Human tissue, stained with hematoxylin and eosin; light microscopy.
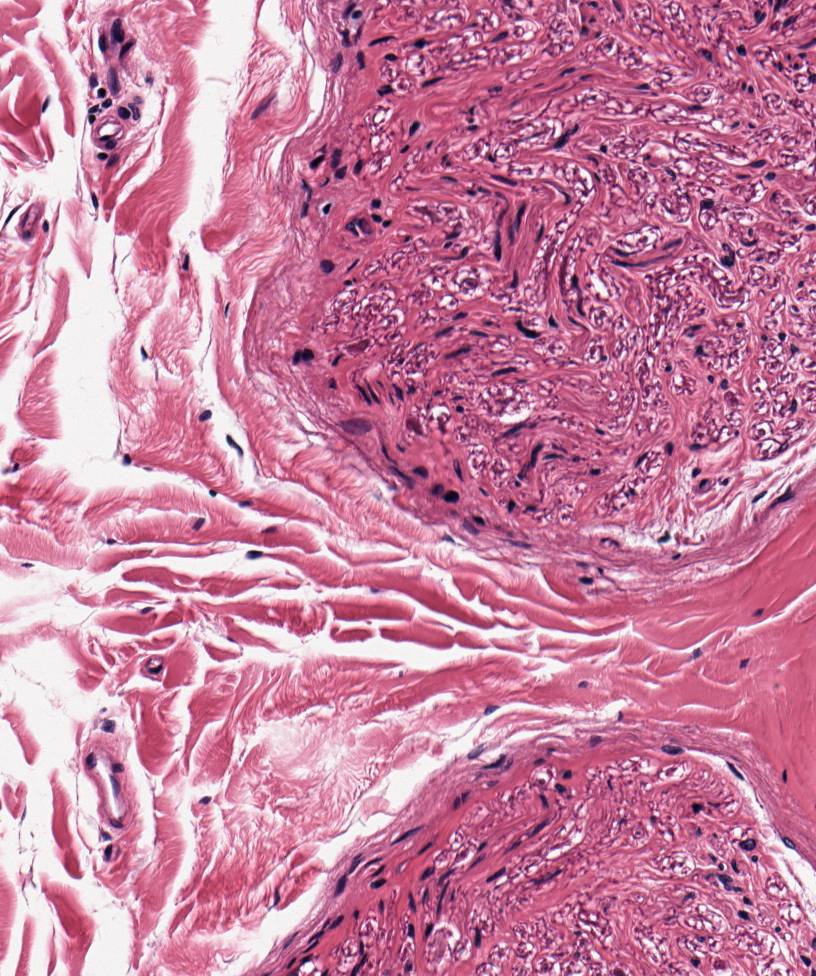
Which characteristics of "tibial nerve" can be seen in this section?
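Let me hold this against the tibial nerve.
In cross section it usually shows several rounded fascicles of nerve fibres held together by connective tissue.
The two rounded fascicles at upper right and lower right fit that.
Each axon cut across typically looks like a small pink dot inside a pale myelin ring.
The many small pale rings with central dots, giving the fascicles a bubbly look, go with that.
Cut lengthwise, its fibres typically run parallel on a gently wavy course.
In the upper fascicle, though, the fibres run in curving, swirling wavy lines rather than straight parallel ones, which doesn't match. Nuclei inside the fascicles are dark, slender and wavy.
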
